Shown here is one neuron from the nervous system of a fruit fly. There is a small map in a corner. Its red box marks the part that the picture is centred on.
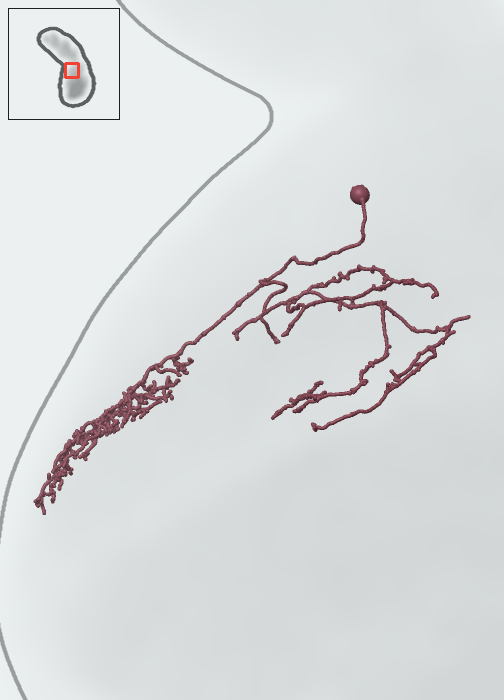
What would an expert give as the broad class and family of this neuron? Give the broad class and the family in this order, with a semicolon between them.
optic-lobe intrinsic neuron; LPi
